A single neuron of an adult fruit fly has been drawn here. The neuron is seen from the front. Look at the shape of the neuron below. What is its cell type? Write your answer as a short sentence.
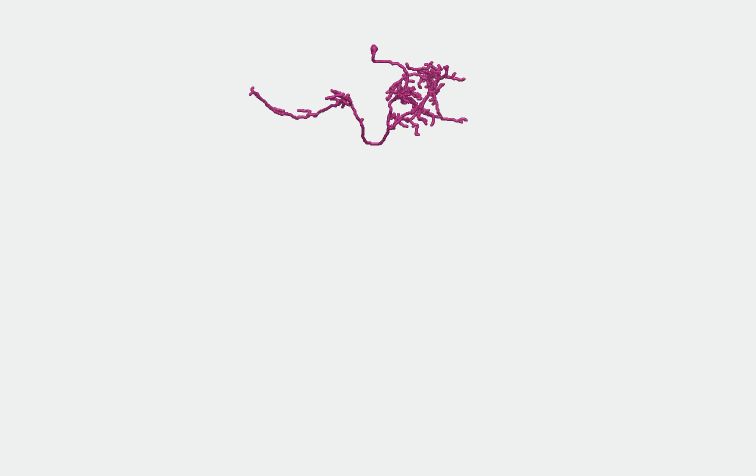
The cell type is SMP130.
